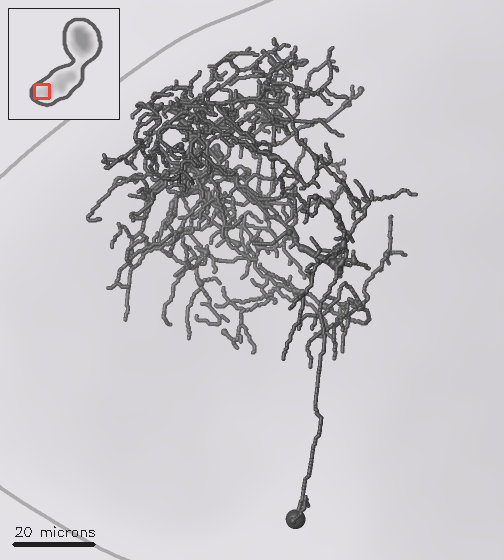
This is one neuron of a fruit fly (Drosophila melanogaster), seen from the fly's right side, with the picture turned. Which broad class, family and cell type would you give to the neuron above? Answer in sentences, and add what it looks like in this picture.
Its broad class is nerve-cord intrinsic neuron. The family is hemilineage 00A. It is of cell type IN00A017. The cell body is at the bottom of the picture. From top to bottom in the picture it spans about 120 microns. More than a hundred branch ends can be seen.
